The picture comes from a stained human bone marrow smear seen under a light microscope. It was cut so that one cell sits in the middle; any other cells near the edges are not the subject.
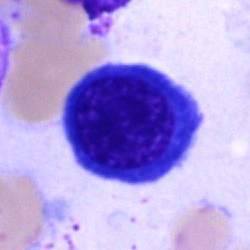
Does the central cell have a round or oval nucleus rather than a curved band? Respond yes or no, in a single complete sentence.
Yes, the nucleus is gathered into a single compact round or oval mass.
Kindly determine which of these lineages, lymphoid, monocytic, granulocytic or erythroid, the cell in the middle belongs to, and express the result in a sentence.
The central cell derives from the erythroid lineage.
